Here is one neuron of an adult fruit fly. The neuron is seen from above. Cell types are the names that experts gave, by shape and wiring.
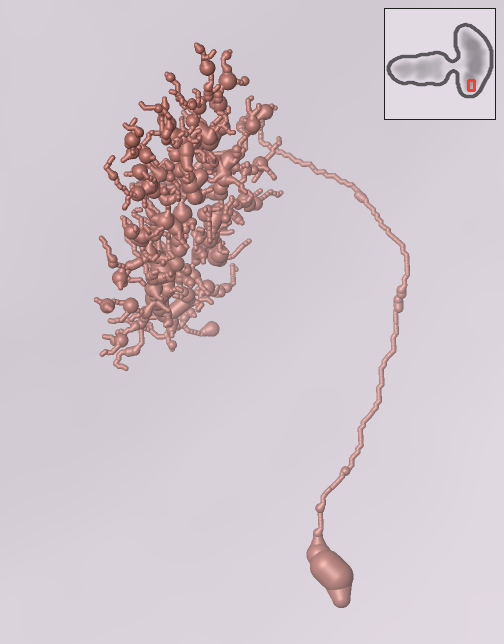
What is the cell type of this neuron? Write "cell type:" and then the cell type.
cell type: Dm12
